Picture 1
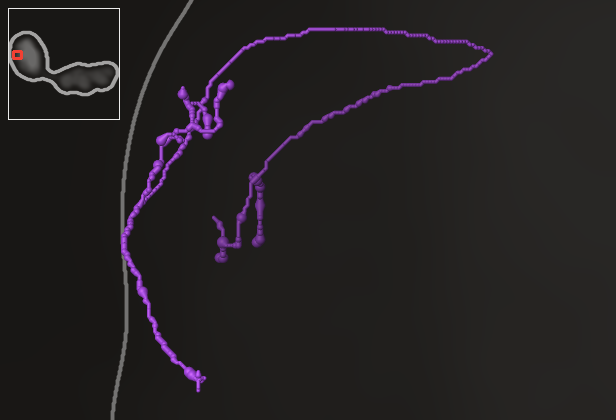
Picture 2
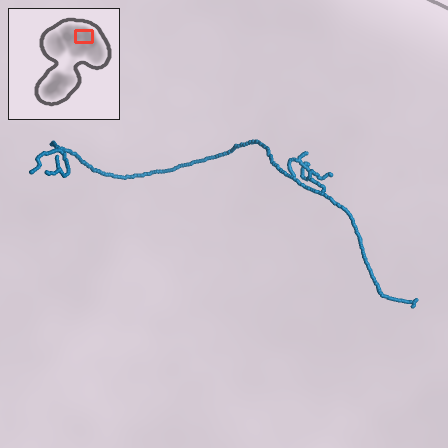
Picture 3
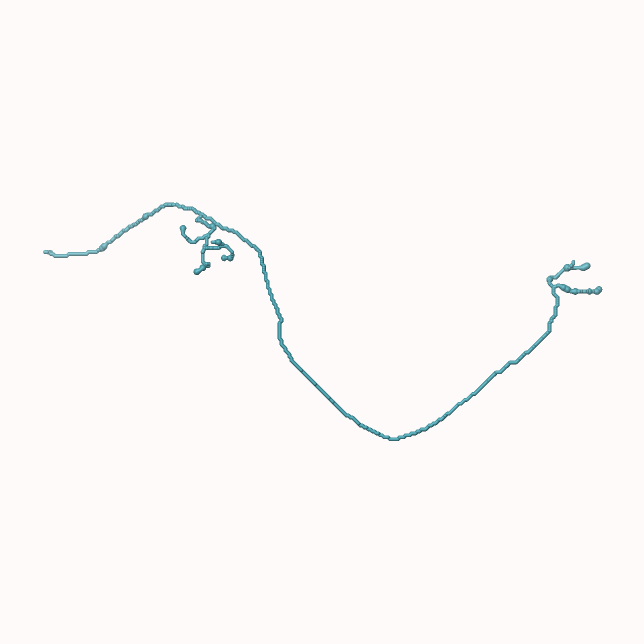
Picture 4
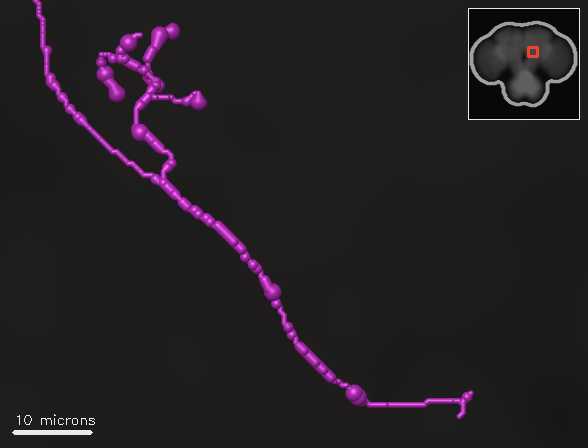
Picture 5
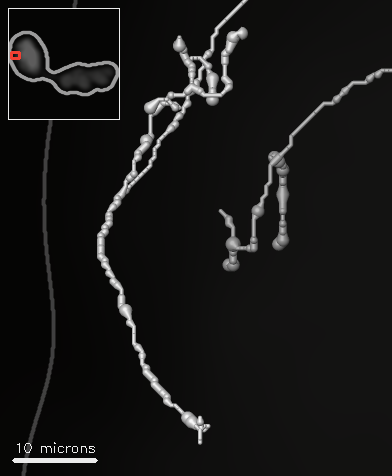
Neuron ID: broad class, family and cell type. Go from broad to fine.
sensory neuron entering the brain; class olfactory; ORN_DA2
